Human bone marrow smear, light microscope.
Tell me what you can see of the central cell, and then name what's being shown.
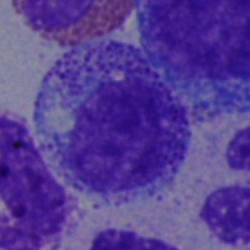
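Chromatin dark purple, fairly even, finely textured. Cytoplasm pale blue-grey, forming a rim widest at upper left. Dark purple granules scattered through cytoplasm, densest near outer edge. Pale, granule-poor area just left of nucleus. Cell: promyelocyte.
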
